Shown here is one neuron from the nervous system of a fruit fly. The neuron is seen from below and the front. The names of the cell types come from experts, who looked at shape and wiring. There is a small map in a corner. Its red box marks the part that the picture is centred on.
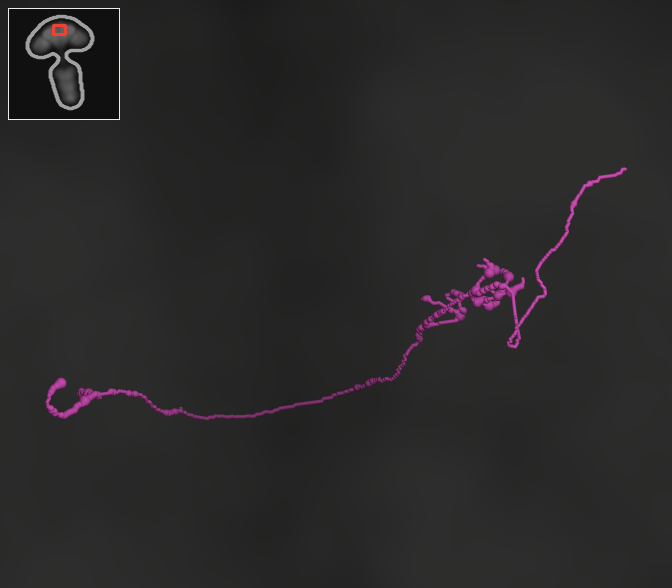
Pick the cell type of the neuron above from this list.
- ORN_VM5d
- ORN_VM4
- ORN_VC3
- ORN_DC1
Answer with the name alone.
ORN_VC3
